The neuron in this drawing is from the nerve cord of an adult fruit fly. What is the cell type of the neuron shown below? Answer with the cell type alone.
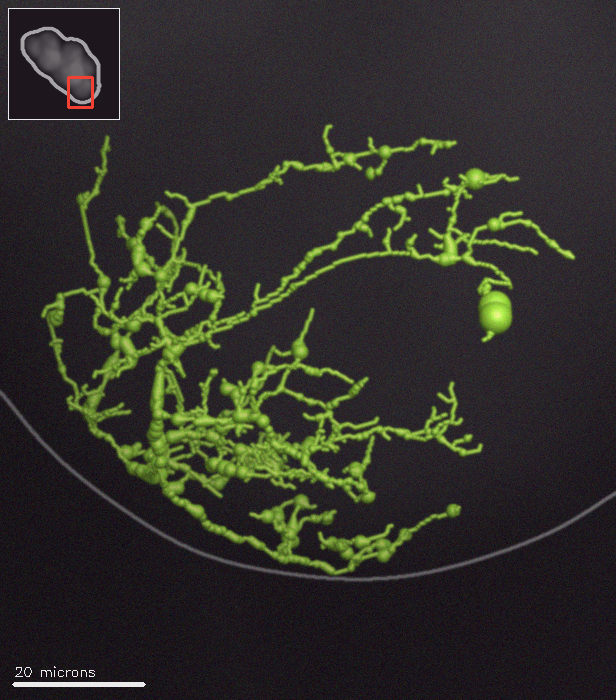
IN08A026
